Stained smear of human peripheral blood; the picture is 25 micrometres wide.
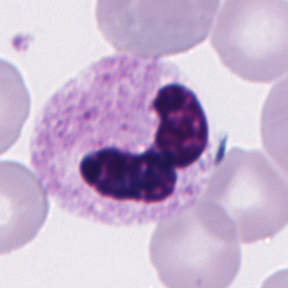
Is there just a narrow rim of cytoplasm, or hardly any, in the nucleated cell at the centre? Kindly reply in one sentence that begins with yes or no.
No, the cell has plenty of cytoplasm around its nucleus.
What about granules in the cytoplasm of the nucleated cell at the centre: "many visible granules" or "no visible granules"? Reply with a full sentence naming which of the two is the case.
Visible granules are present in great number in its cytoplasm.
